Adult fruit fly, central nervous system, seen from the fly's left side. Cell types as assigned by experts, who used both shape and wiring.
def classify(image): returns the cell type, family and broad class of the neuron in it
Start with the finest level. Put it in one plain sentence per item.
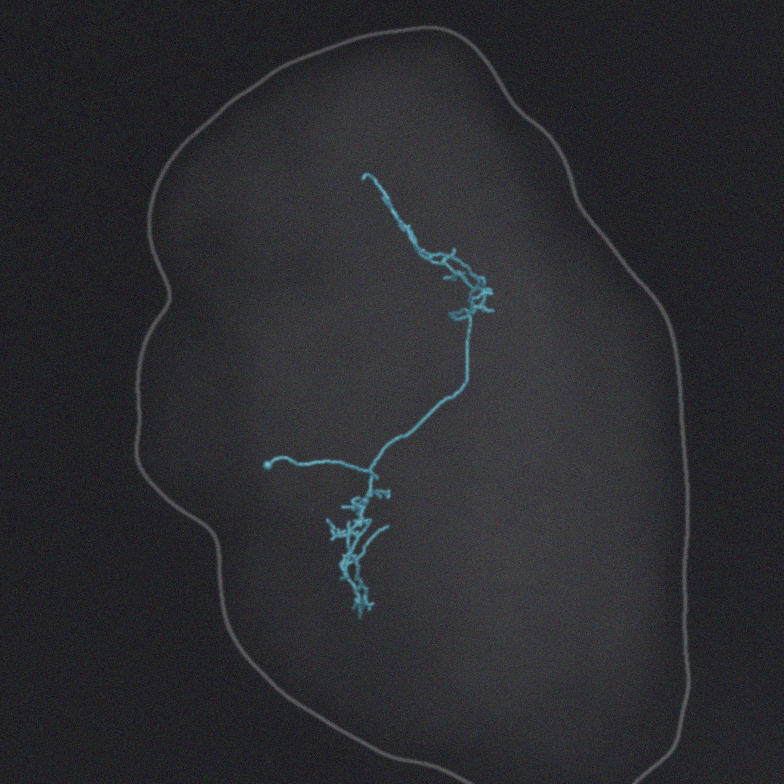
Type VES037 of hemilineage VESa2, a central-brain intrinsic neuron.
